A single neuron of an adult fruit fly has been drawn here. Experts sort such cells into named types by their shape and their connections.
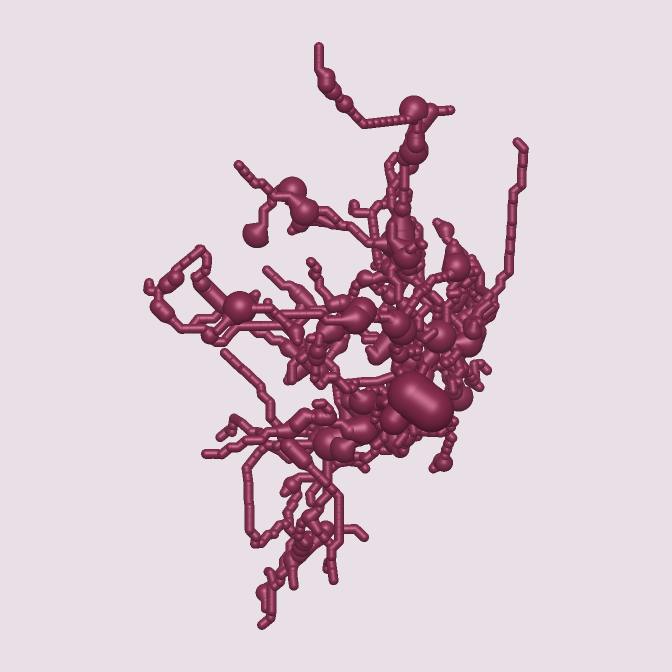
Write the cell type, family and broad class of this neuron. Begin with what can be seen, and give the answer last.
Its cell body lies in the middle of the picture. The picture shows dozens of branch ends. It is of cell type IN01B065. Its family is hemilineage 01B. It is a nerve-cord intrinsic neuron.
